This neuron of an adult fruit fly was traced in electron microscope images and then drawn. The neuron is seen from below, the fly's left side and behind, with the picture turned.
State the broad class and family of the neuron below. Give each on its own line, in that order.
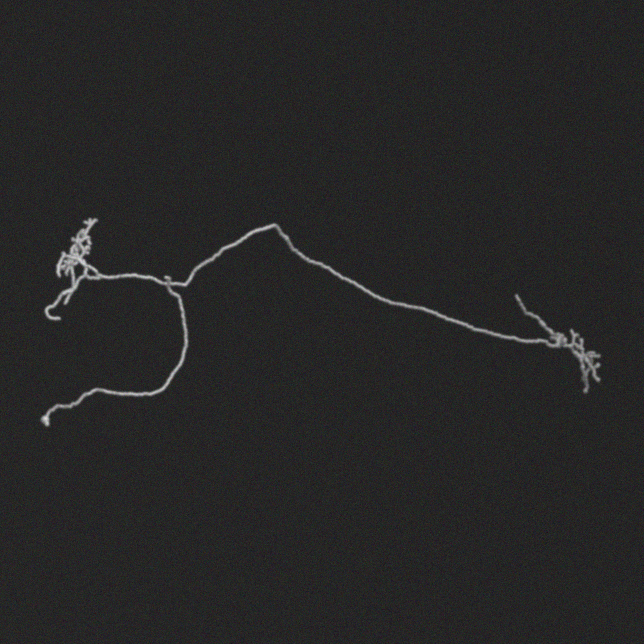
central-brain intrinsic neuron
hemilineage ALv1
